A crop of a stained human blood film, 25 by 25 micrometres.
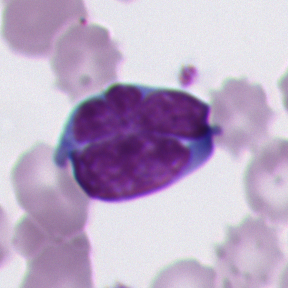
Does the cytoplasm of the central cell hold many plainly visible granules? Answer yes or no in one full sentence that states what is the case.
No, its cytoplasm lacks visible granules entirely.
